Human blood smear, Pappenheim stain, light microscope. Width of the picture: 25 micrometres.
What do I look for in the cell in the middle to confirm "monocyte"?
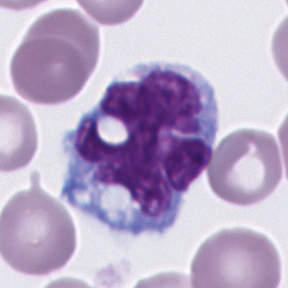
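Those several clear vacuoles in the cytoplasm at the lower left suit a monocyte nicely.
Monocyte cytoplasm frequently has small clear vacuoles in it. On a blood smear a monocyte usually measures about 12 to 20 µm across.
This one, at about 16 by 13 micrometres, falls inside that span, so the size goes with it too. The cytoplasm is pale greyish blue and makes its widest rim on the lower left side. The nucleus takes up about 60% of the cell's area. And inside the left part of the nucleus there's a round clear space.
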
